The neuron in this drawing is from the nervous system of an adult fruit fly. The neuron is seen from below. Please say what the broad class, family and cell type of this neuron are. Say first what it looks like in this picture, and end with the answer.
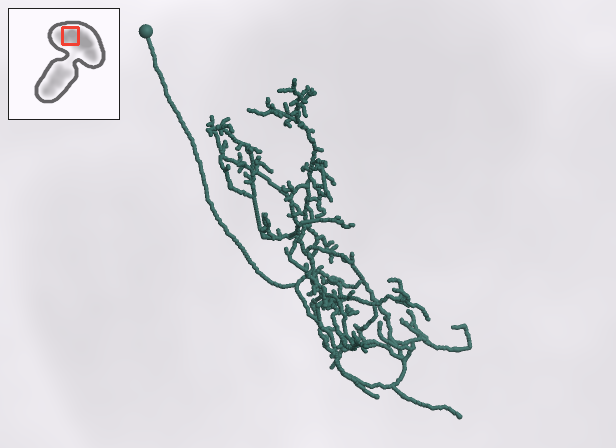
It is in the brain and does not reach the nerve cord. The cell body is at the upper left of the picture. The picture shows dozens of branch ends. This is a central-brain intrinsic neuron. The family is hemilineage LHl4_posterior. The cell type is PLP114.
